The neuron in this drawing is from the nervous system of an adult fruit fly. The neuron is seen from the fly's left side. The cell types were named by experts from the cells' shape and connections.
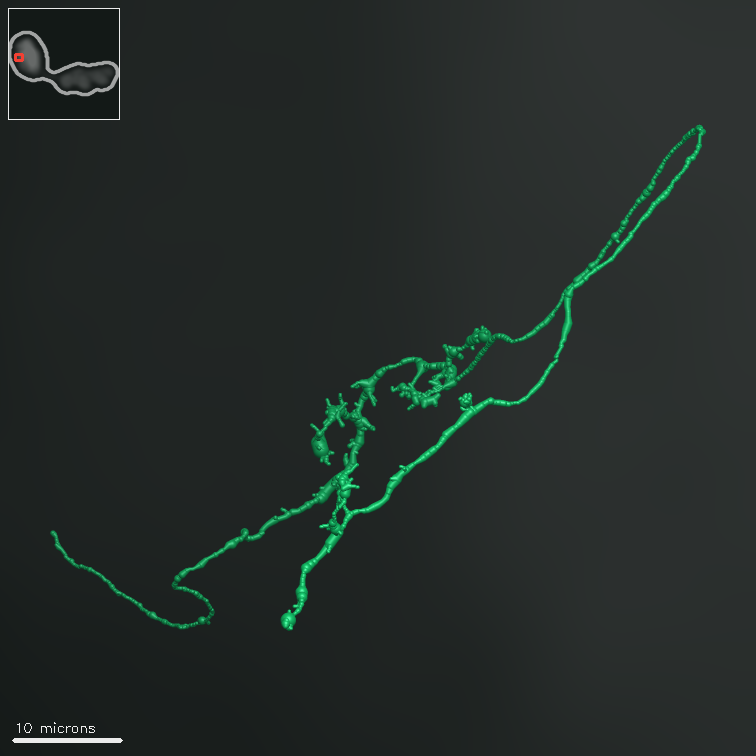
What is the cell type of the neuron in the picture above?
ORN_VC3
